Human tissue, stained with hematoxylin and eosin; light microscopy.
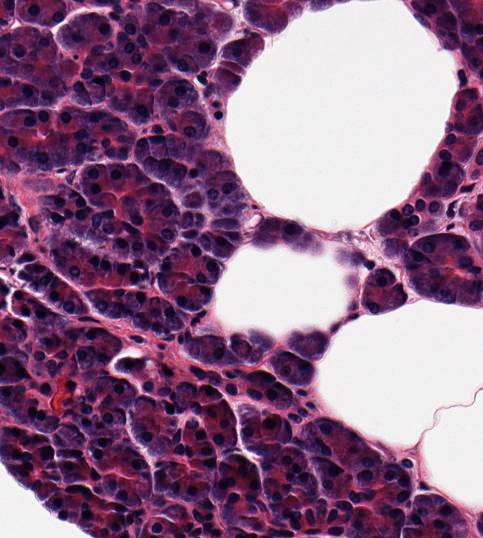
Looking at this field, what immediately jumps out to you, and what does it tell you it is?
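Tissue: exocrine pancreas. Closely packed glandular acini fill most of the field; large empty spaces confined to the right side. Acini: small rounded groups of pyramidal cells, no visible open lumens. Nuclei round, dark, basal.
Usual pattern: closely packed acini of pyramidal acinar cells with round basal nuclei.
Cytoplasm deep purple, pinker toward the apices.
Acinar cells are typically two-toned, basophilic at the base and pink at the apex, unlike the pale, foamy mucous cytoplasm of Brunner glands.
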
